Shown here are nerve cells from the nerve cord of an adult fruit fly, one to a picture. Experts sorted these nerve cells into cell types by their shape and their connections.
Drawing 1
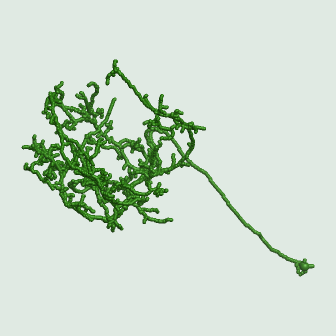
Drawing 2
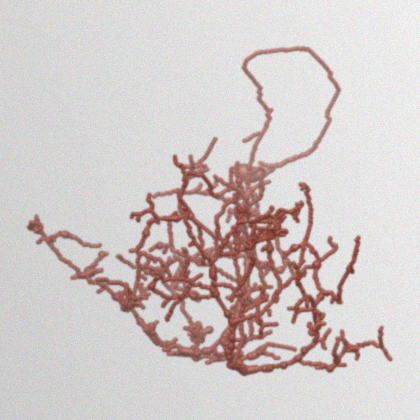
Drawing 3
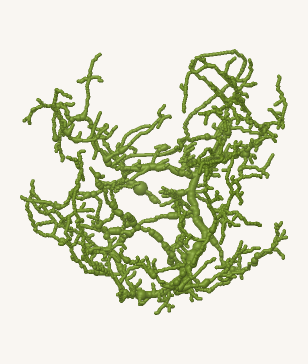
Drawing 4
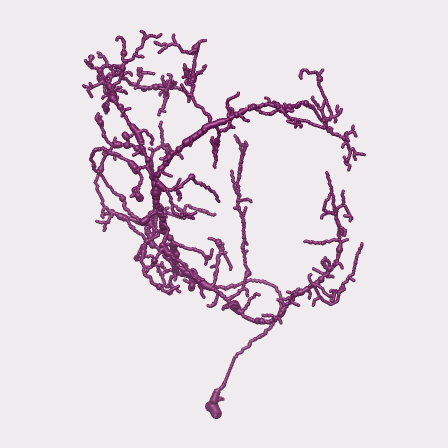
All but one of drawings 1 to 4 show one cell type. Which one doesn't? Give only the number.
2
